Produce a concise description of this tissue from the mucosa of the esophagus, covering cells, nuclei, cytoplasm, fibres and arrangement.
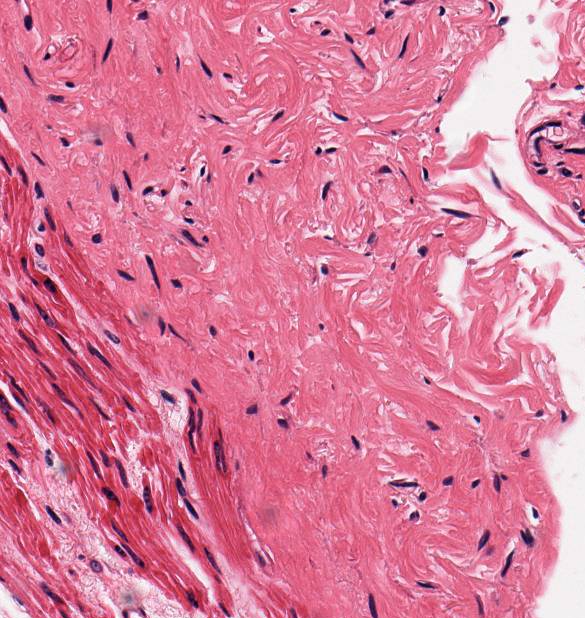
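Look at the dense collagenous connective tissue filling most of the field, with a band of muscle along the lower left. Its collagen bundles are wavy and interlace in many directions, not parallel. Sparse, scattered fibroblasts show dark spindle-shaped nuclei. See how the smooth muscle cells stain deeper red than the surrounding pink collagen.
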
